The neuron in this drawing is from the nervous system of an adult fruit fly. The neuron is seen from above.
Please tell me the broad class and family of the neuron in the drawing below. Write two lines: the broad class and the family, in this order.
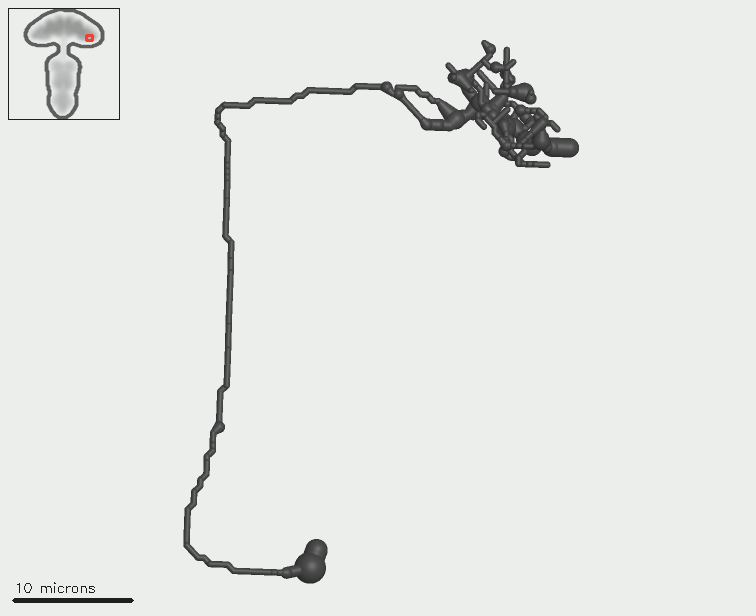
optic-lobe intrinsic neuron
T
